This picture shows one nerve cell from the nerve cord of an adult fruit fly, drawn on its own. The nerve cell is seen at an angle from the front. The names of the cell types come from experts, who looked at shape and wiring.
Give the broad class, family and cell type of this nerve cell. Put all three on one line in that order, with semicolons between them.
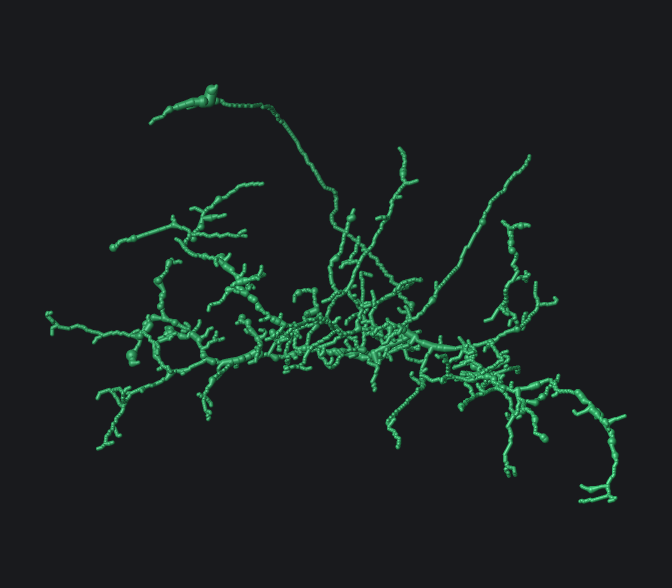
nerve-cord intrinsic neuron; hemilineage 11A; IN11A028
